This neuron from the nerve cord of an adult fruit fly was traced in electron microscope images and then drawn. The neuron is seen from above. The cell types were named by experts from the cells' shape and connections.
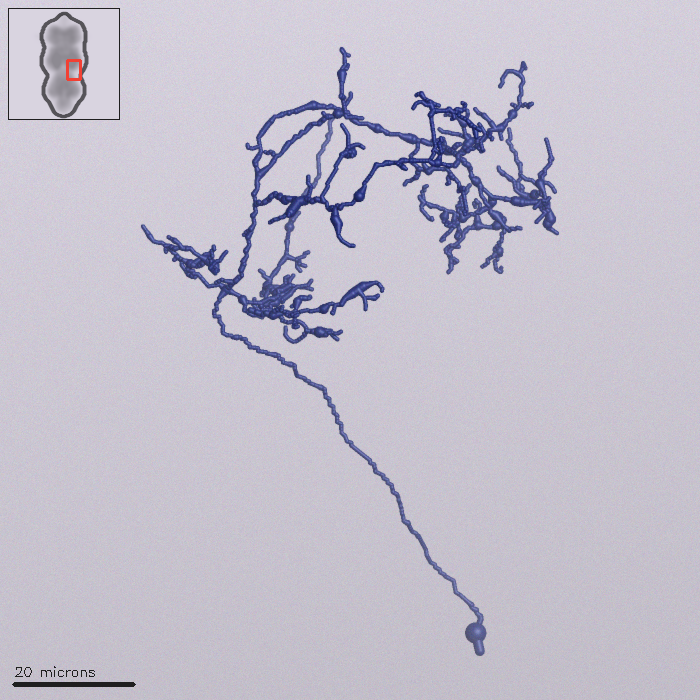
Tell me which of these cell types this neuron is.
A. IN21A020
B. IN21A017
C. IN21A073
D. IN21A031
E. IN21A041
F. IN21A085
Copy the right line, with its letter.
F. IN21A085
